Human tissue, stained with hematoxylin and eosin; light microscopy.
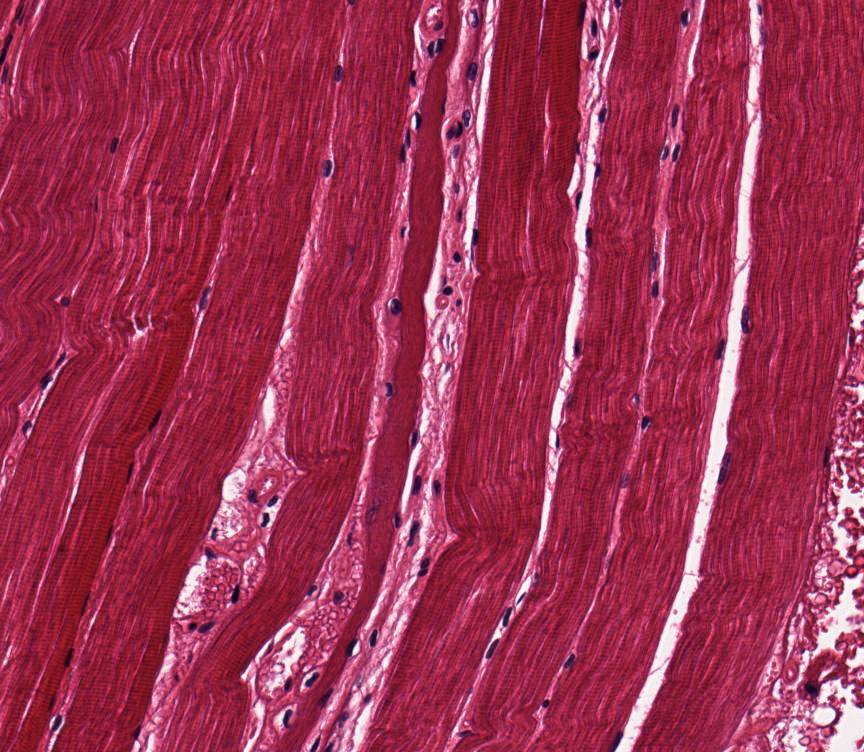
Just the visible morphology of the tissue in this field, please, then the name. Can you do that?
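Long muscle fibres run parallel, side by side, from bottom of field toward top. Fibres stay separate; no branching, no joining. Nuclei dark, elongated, at fibre edges. Fibre cytoplasm stains deep red. Tissue: skeletal muscle.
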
